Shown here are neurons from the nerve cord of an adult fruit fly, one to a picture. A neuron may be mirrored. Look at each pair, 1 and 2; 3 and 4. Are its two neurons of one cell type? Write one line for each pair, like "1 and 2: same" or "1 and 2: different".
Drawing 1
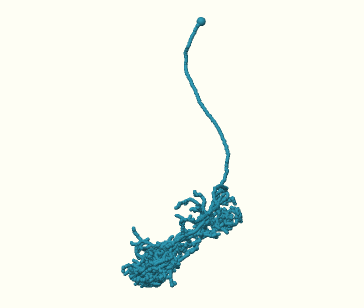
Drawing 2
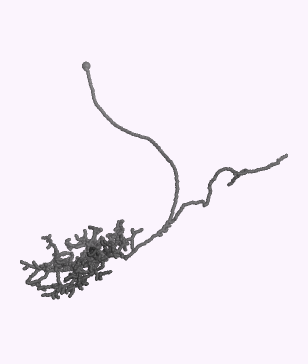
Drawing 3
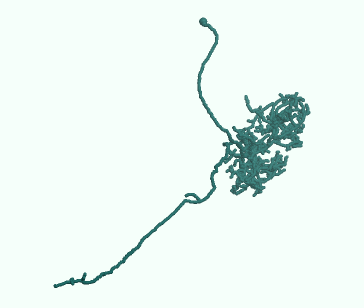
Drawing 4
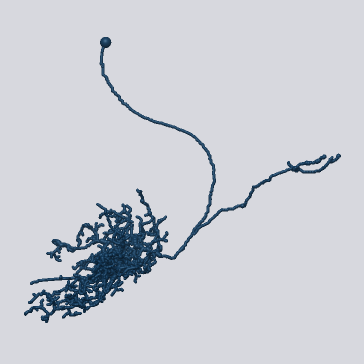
1 and 2: different
3 and 4: different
